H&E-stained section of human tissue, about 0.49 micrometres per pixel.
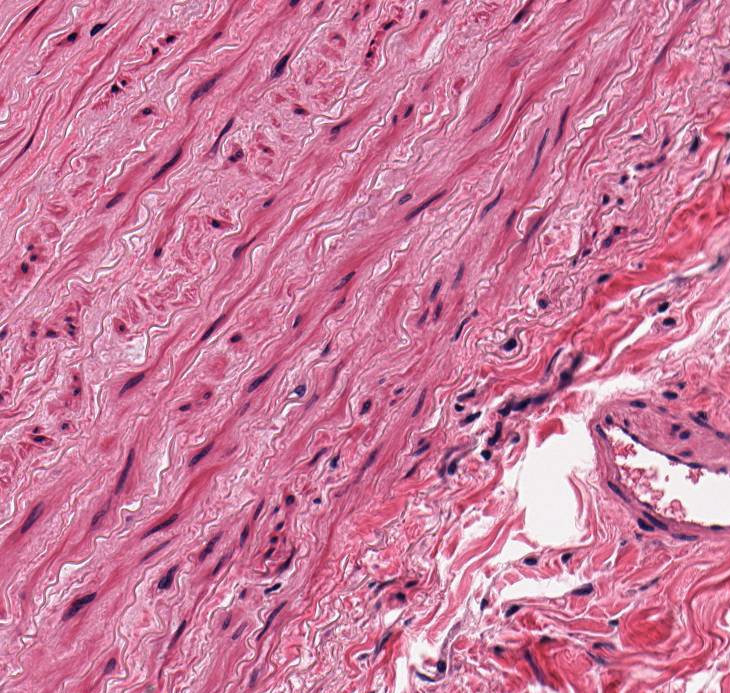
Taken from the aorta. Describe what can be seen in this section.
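First, the fibres: pink, eosinophilic bundles, and they follow a wavy course. Most of the nuclei are dark, elongated and spindle-shaped, and they lie parallel to those fibres. Down at the lower right there's a thin-walled vessel, its lumen open and largely empty. I can't find any fat cells anywhere in the field.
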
